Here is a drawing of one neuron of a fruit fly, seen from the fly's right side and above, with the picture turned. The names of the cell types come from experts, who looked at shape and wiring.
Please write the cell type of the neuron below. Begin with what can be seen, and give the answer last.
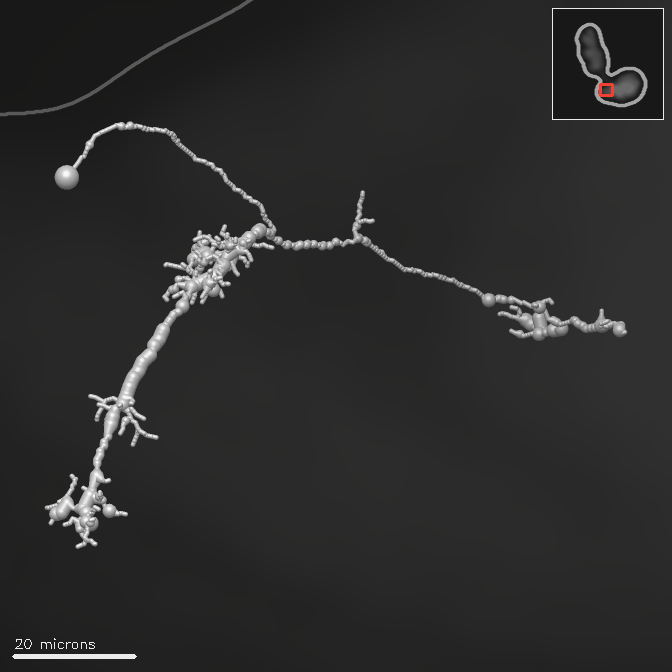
The cell body is at the upper left of the picture. From left to right in the picture it spans about 95 microns. The picture shows dozens of branch ends. It is an optic-lobe intrinsic neuron. It is of cell type T2.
